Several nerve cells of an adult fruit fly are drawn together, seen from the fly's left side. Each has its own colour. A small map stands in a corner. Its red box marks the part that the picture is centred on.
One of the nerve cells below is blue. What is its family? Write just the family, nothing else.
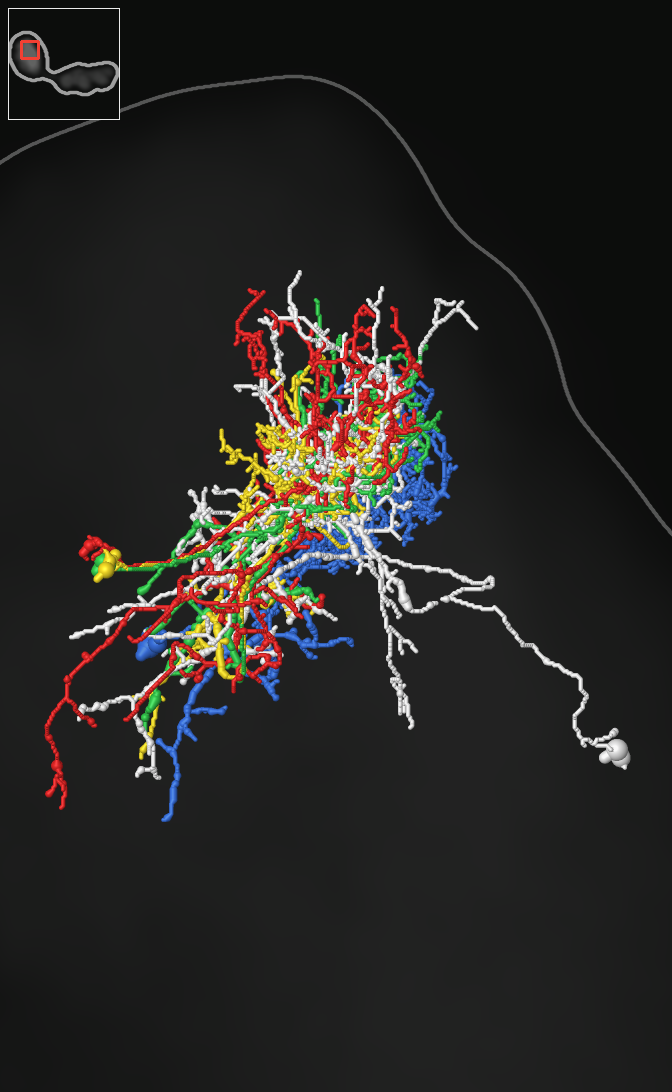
hemilineage VLPl2_posterior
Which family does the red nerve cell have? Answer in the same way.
hemilineage VLPl2_posterior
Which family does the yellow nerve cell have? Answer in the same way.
hemilineage VLPl2_posterior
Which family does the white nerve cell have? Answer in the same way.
LHPV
